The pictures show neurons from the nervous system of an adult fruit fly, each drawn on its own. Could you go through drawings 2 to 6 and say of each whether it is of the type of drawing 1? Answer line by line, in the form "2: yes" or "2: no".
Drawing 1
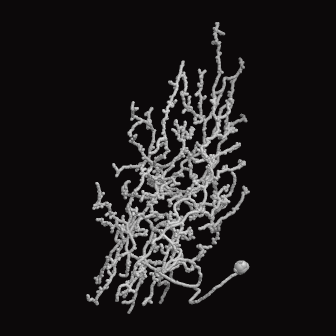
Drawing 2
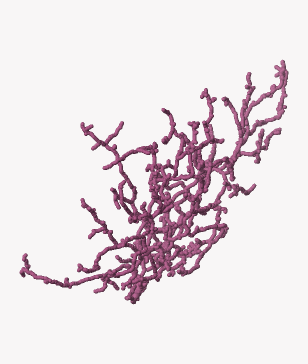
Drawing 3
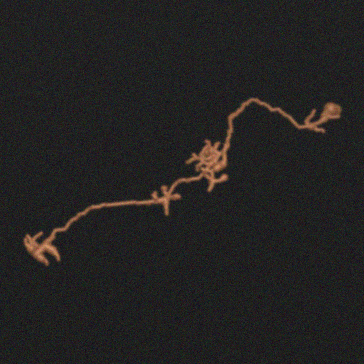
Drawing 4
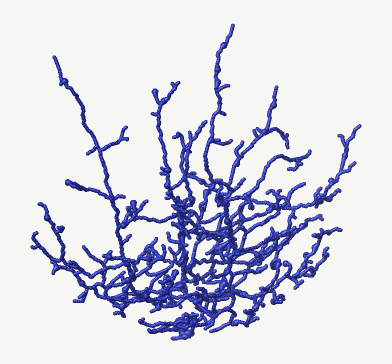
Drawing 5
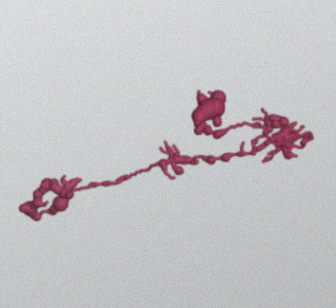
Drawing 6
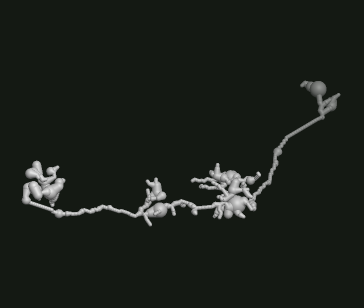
2: yes
3: no
4: yes
5: no
6: no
